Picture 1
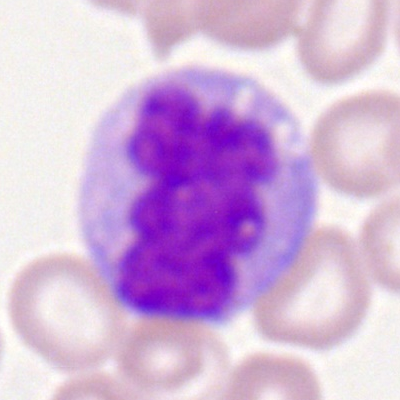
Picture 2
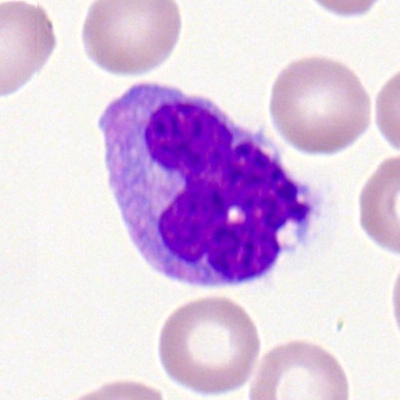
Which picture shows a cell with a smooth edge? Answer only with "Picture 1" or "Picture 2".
Picture 1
